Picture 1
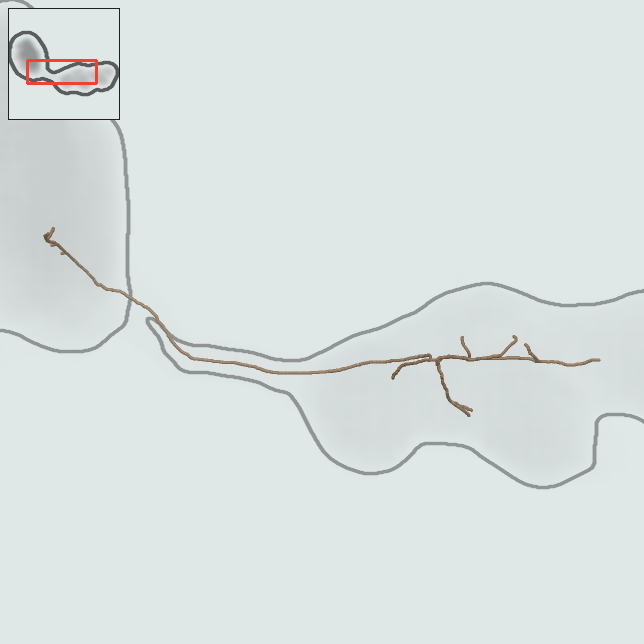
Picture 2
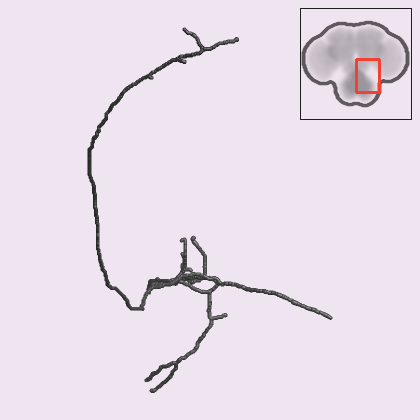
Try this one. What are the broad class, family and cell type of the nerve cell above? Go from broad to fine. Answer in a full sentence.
A sensory neuron ascending to the brain of class mechanosensory proprioceptive, type SApp13.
